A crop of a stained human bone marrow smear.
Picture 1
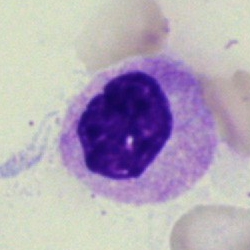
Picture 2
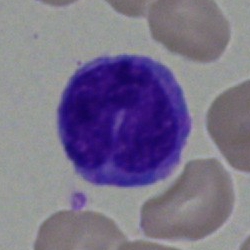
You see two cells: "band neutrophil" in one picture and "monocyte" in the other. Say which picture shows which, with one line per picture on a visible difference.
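Picture 1 – band neutrophil. The cytoplasm holds fine pinkish-purple granules.
Picture 2 – monocyte. No granules are seen in the cytoplasm.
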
